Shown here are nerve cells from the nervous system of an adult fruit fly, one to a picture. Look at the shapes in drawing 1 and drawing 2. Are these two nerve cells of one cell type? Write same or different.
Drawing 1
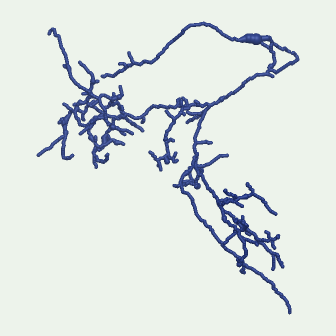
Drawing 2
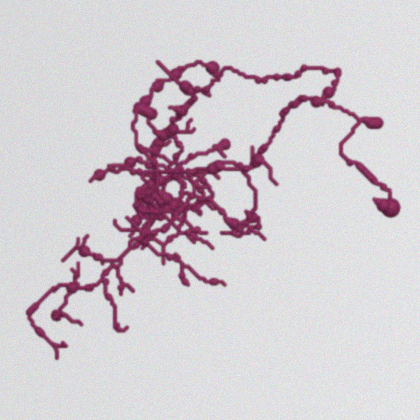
same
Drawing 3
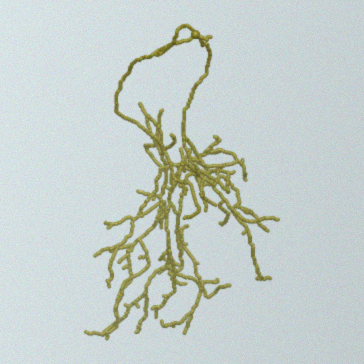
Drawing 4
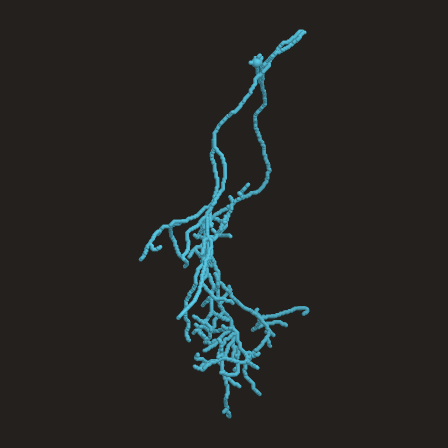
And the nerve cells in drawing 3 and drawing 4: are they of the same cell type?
same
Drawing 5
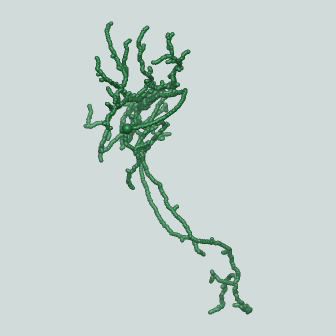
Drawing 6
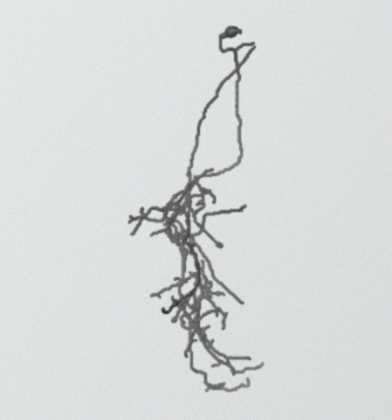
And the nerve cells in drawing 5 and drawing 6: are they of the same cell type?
different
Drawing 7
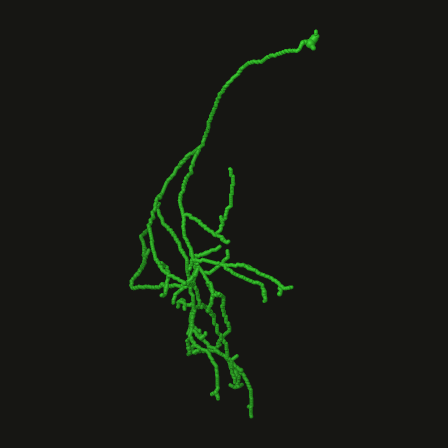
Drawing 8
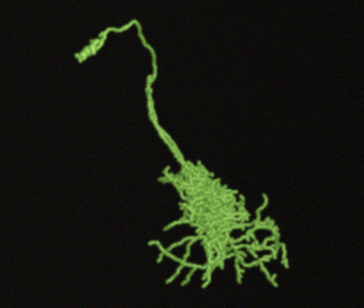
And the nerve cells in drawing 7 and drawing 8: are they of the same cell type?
different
